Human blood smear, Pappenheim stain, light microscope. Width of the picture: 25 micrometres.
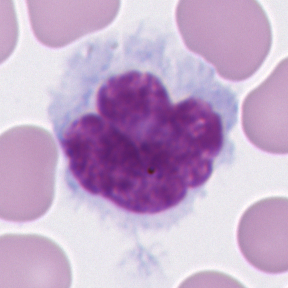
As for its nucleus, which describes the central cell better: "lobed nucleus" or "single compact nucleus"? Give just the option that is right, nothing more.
Lobed nucleus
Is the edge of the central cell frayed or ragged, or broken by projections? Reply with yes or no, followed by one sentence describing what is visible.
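Yes. The outer edge of the cell is ragged and frayed rather than smooth.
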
